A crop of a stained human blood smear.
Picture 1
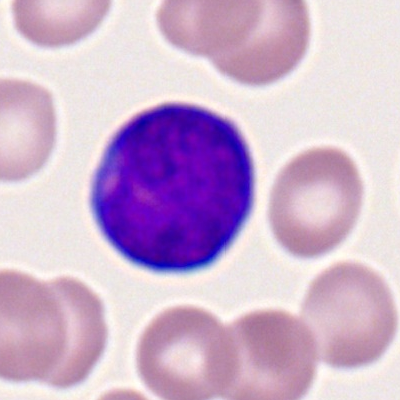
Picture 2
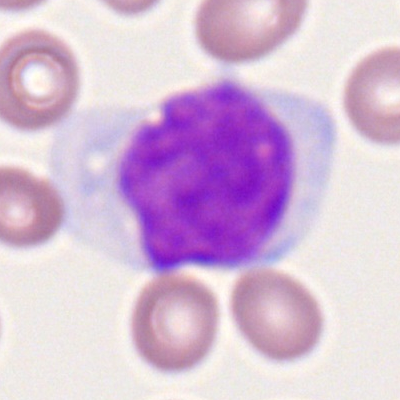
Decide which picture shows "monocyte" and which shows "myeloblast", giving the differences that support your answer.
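First, the names as I see them: a myeloblast in picture 1, a monocyte in picture 2. Starting with shape, the myeloblast's outline is nearly round and smooth with no surface projections, while the monocyte's is irregular and angular rather than round. Next, the nucleus: in the myeloblast it fills almost the whole cell.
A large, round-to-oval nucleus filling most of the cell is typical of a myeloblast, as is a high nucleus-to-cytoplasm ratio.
In the monocyte, I notice purple chromatin that is patchy, with darker and lighter areas. Then the cytoplasm: the myeloblast has only a thin blue rim, showing mainly along its left and lower edges.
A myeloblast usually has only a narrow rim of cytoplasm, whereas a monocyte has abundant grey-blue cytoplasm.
The monocyte's cytoplasm is a very pale blue-grey, turning a deeper blue along its lower right border. Neither cell shows visible granules. Around the myeloblast, red cells lie without touching it, while two red cells rest against the monocyte's lower edge.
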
